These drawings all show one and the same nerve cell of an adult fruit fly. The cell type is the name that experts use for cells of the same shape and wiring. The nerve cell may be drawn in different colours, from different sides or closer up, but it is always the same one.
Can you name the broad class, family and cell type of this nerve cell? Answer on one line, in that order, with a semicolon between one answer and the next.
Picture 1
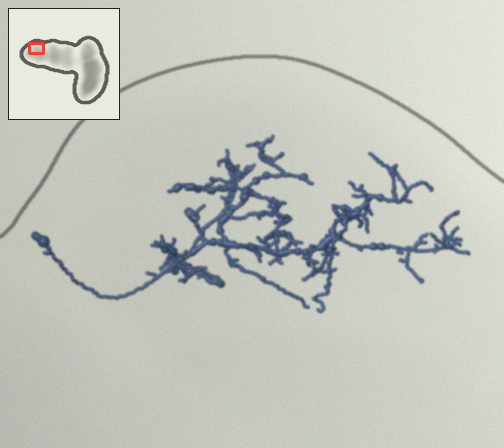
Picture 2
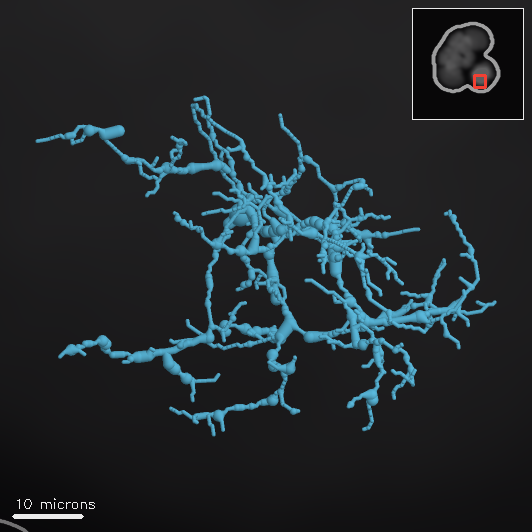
nerve-cord intrinsic neuron; hemilineage 20A.22A; IN20A.22A054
